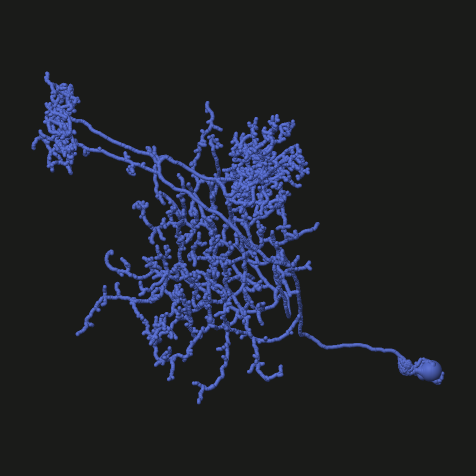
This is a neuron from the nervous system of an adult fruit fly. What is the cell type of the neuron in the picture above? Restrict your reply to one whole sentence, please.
By type, the neuron is TmY16.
